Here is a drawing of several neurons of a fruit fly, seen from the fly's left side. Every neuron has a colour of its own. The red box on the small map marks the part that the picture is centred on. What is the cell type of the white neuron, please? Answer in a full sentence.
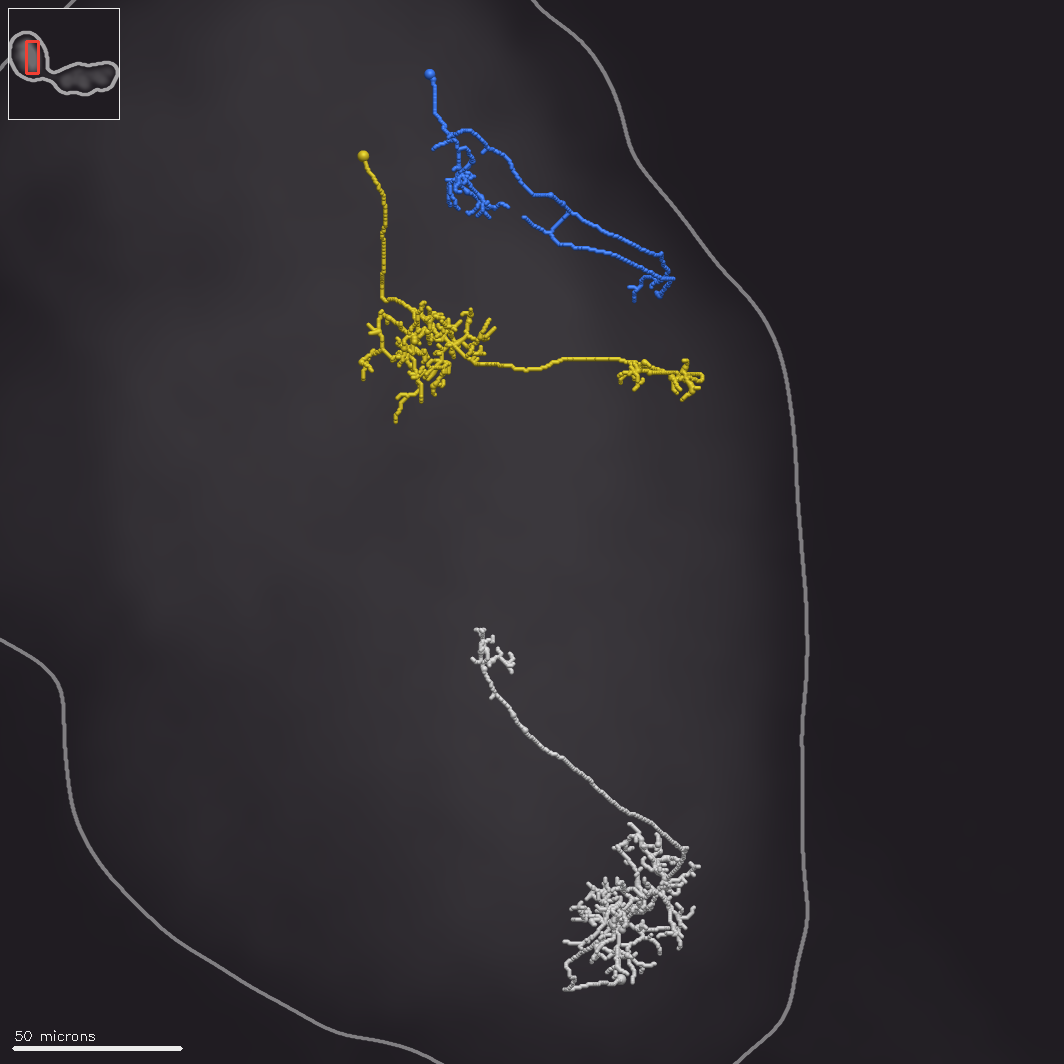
The cell type is TmY10.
